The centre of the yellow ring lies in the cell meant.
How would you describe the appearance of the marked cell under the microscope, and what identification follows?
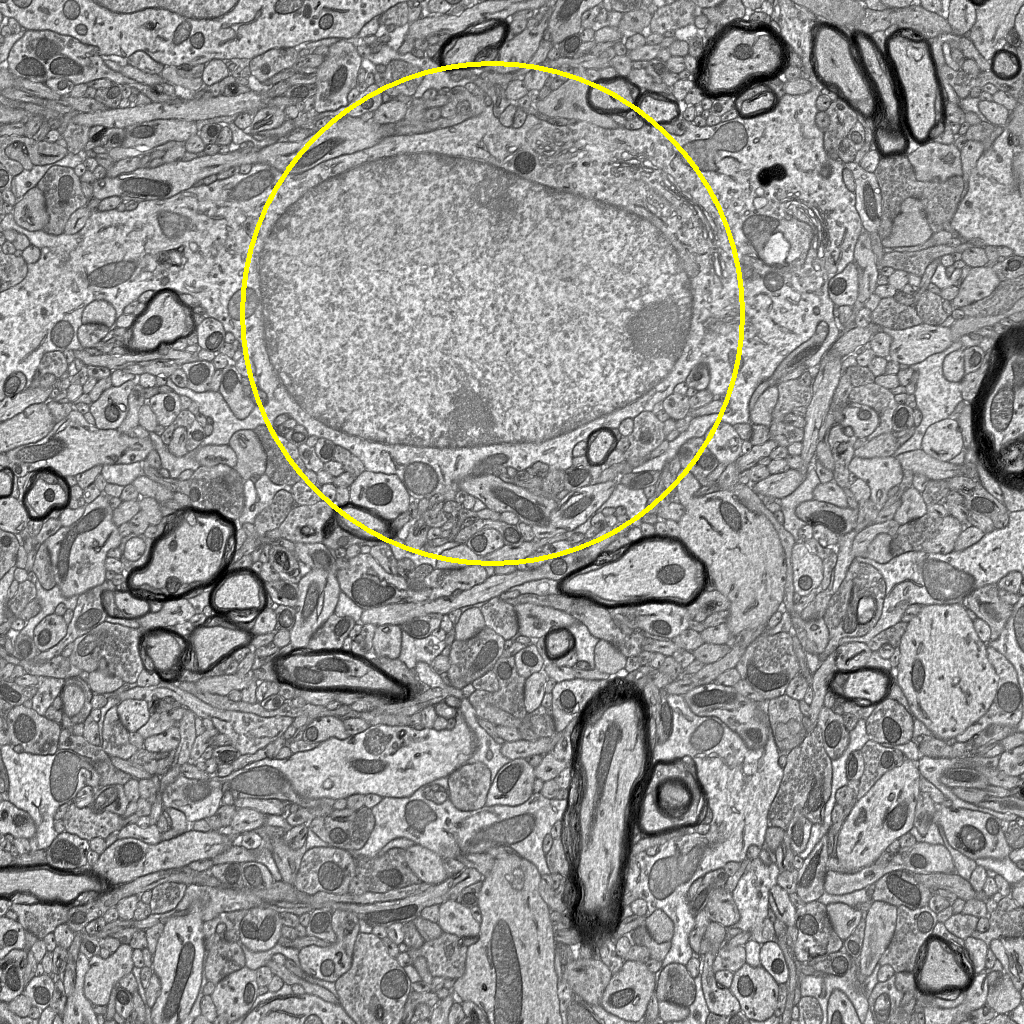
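A large oval nucleus, elongated left to right, appears whole within the ring. Its envelope is smooth, lacking deep infoldings. Stacks of parallel membranes occupy the cytoplasm upper right of the nucleus; a single small, round, dark body lies just above. The cell is an astrocyte.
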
